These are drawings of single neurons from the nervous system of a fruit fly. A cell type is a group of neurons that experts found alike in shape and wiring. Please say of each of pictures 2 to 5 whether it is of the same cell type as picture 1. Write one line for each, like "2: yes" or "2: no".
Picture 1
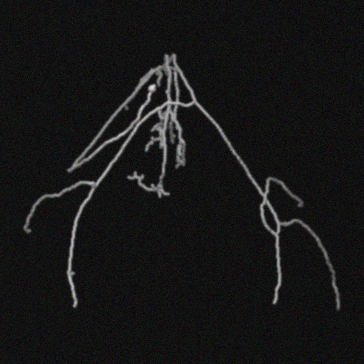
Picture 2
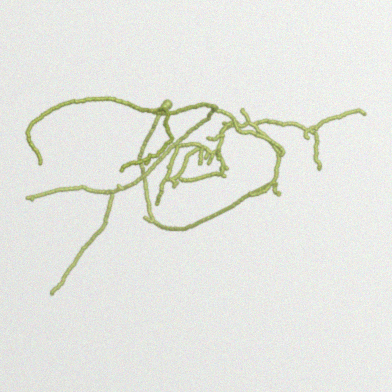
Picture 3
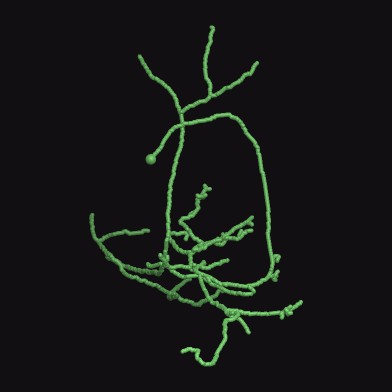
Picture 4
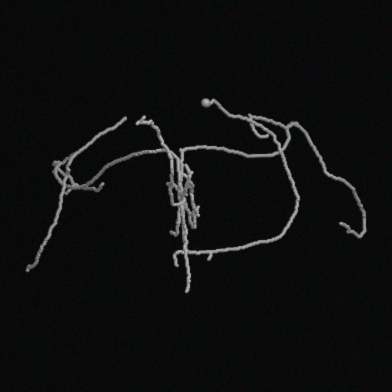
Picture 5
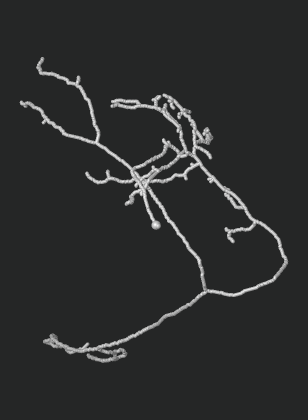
2: yes
3: yes
4: yes
5: no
